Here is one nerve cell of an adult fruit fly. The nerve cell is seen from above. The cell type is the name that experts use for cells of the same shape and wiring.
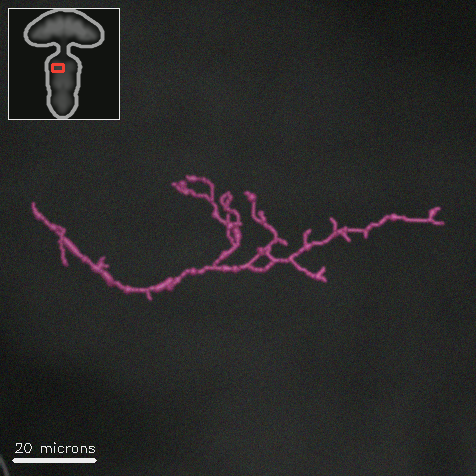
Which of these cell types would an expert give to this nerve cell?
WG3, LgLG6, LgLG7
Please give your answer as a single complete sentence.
So far as cell type goes, this nerve cell is LgLG6.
